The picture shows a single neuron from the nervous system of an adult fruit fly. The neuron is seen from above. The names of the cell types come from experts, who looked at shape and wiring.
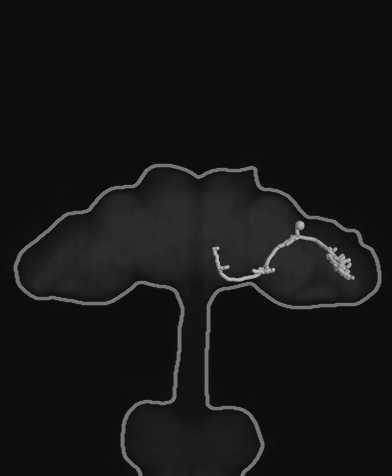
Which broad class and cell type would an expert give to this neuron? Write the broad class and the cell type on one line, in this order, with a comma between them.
visual projection neuron, aMe5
